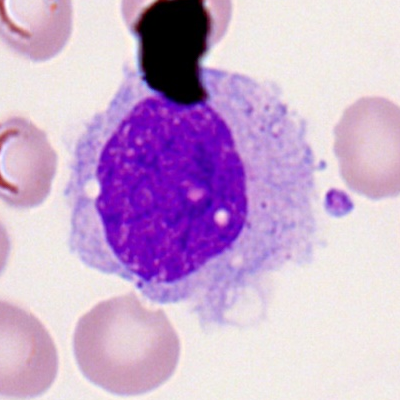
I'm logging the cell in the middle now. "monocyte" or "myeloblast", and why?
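It is a monocyte. First, the amount of cytoplasm: abundant, forming a wide zone around the nucleus. Second, its colour: pale grey-blue. Third, its contents: fine, dust-like pinkish granules. Last, a few small clear round spots lie over the nucleus.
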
